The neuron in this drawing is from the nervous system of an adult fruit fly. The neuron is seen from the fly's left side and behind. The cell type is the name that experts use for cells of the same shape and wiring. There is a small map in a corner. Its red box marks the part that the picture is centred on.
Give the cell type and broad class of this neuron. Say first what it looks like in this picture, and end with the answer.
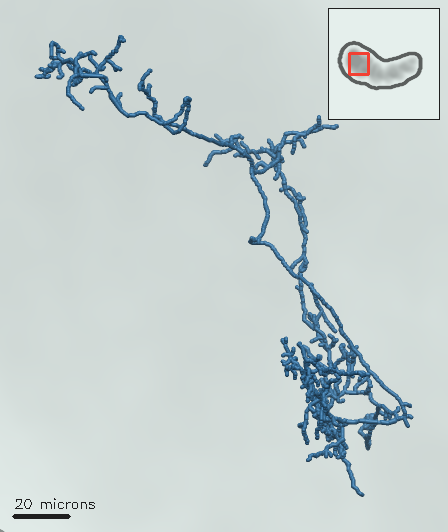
From top to bottom in the picture it spans about 170 microns. The picture shows dozens of branch ends. It is of cell type LAL115. This is a central-brain intrinsic neuron.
